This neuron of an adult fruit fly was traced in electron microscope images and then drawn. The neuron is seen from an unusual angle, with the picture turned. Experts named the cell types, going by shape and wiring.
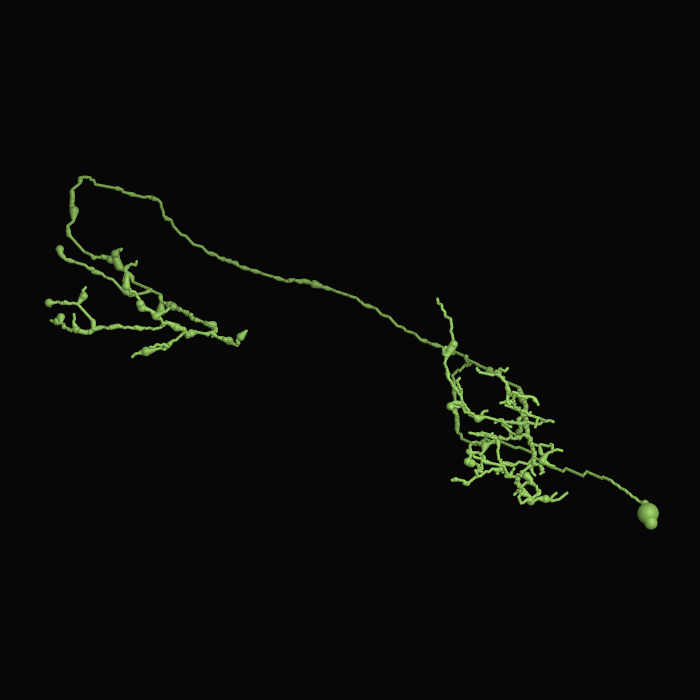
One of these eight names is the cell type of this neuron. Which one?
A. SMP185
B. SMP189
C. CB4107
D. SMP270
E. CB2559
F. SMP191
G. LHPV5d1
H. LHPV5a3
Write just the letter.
G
